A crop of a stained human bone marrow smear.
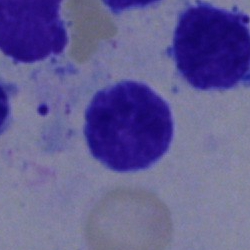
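Lymphocyte, central cell, stained human bone marrow smear. Nucleus occupies nearly the entire cell; no clear cytoplasmic rim visible. Nuclear stain deep purple throughout. No granules or vacuoles seen.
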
